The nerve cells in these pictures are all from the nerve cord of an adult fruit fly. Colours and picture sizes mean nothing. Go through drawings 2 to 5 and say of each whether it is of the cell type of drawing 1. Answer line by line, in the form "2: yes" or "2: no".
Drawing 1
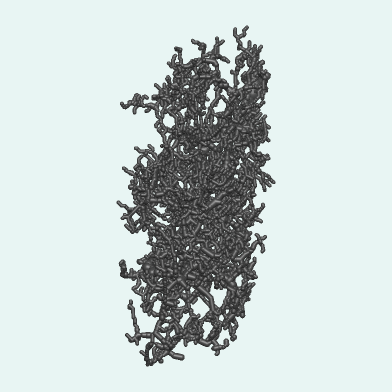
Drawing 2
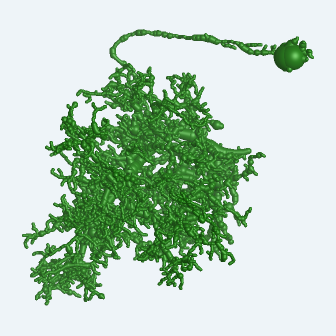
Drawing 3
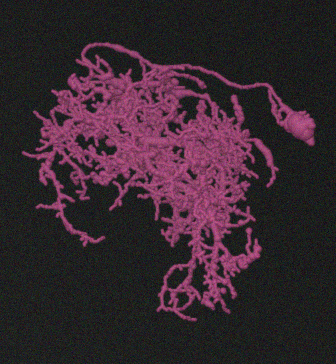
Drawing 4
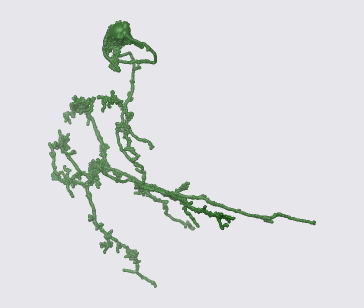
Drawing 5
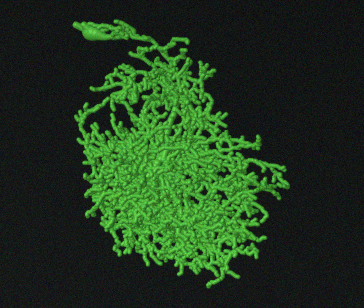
2: no
3: no
4: no
5: yes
